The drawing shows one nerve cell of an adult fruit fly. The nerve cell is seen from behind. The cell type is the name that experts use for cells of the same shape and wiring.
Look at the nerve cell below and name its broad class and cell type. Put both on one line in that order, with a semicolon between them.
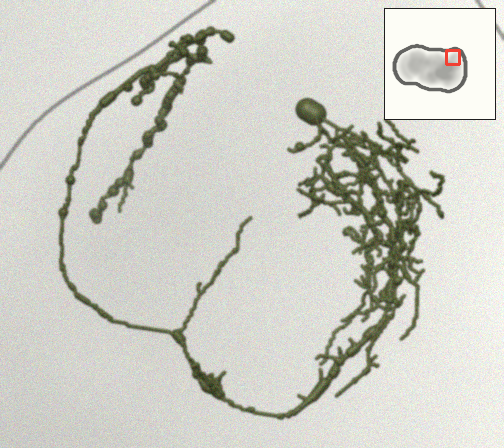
nerve-cord intrinsic neuron; INXXX332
